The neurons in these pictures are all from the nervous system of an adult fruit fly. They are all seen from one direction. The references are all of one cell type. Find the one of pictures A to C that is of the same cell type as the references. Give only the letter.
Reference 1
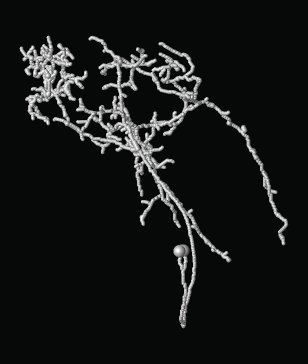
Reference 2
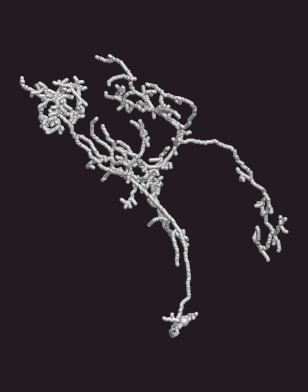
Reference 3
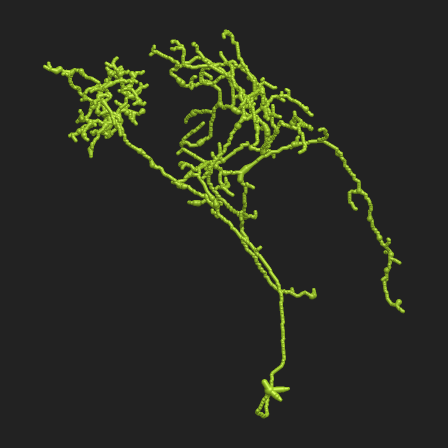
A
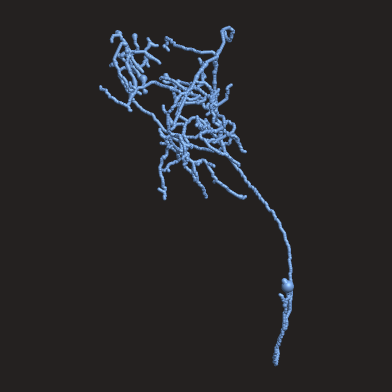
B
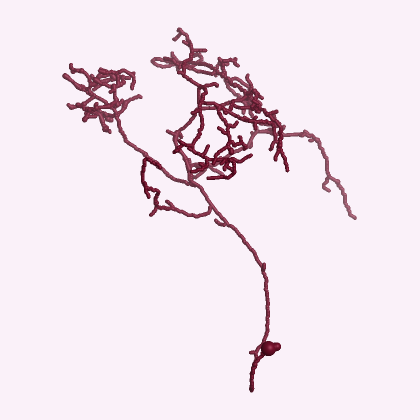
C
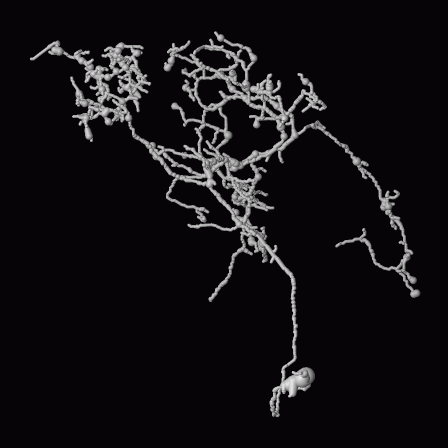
C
